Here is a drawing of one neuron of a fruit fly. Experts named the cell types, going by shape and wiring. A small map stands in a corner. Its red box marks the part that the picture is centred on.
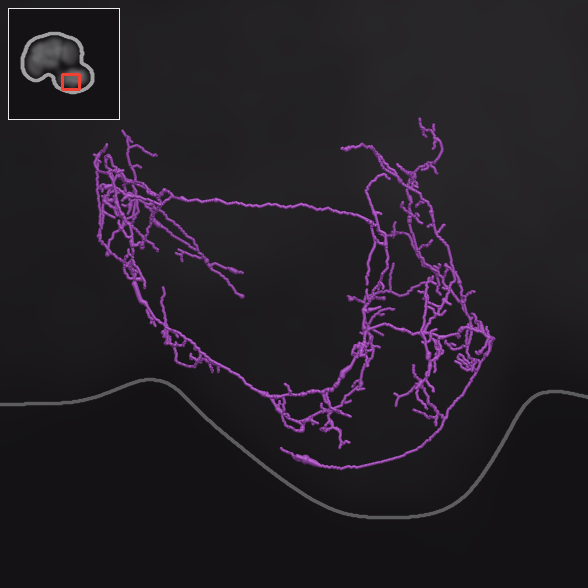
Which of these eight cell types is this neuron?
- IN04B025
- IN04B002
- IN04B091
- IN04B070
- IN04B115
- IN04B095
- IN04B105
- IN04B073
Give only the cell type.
IN04B025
